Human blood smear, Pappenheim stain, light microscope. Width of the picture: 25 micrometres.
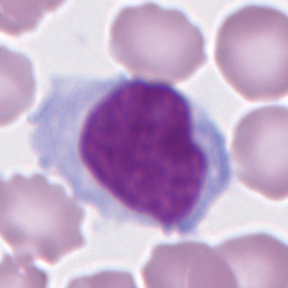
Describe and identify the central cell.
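The cell border is irregular and frayed, most of all along the left edge. The cytoplasm is pale greyish blue, with no distinct granules visible. The nucleus sits off-centre, toward the right side. Answer: hairy cell.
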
